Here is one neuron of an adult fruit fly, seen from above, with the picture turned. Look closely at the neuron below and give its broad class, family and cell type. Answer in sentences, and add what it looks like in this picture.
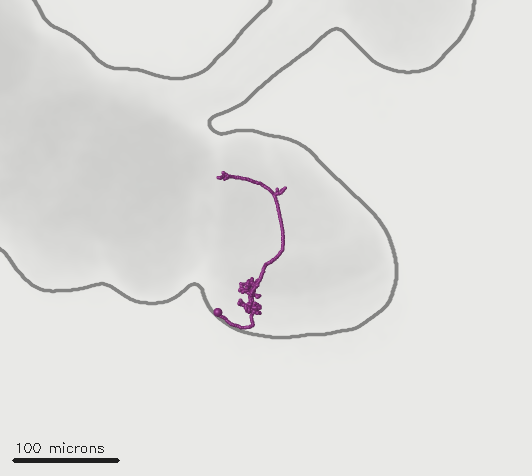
It is an optic-lobe intrinsic neuron. The family is TmY. Its cell type is TmY10. By the scale bar it is about 150 microns tall in this view. As drawn here it is taller than it is wide.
